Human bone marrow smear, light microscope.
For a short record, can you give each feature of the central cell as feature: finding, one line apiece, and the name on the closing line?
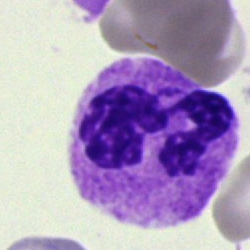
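Nucleoli: none visible in the nucleus.
Chromatin: dark and coarsely clumped.
Cytoplasm: pale lilac-purple.
Cell outline: roughly round.
Cell type: segmented neutrophil.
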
